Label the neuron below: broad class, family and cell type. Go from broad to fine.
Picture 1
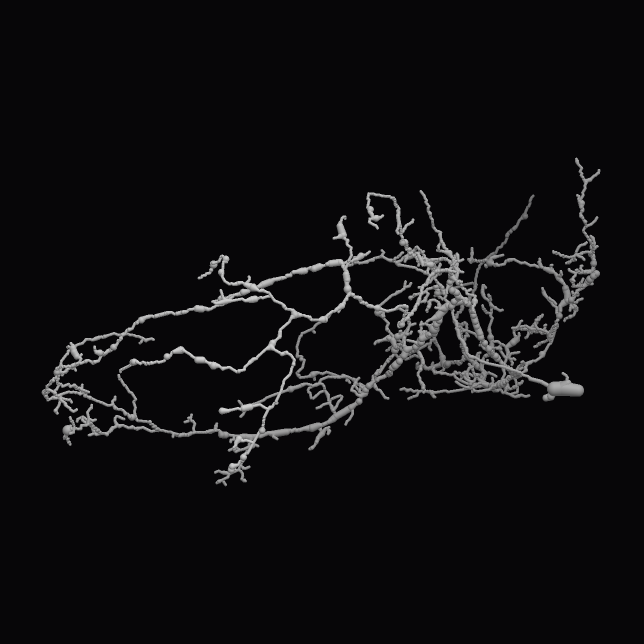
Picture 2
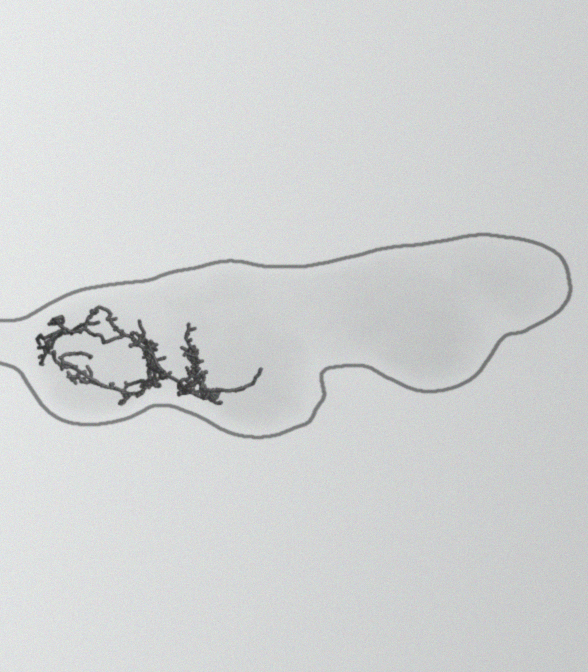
nerve-cord intrinsic neuron; hemilineage 03A; IN03A034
